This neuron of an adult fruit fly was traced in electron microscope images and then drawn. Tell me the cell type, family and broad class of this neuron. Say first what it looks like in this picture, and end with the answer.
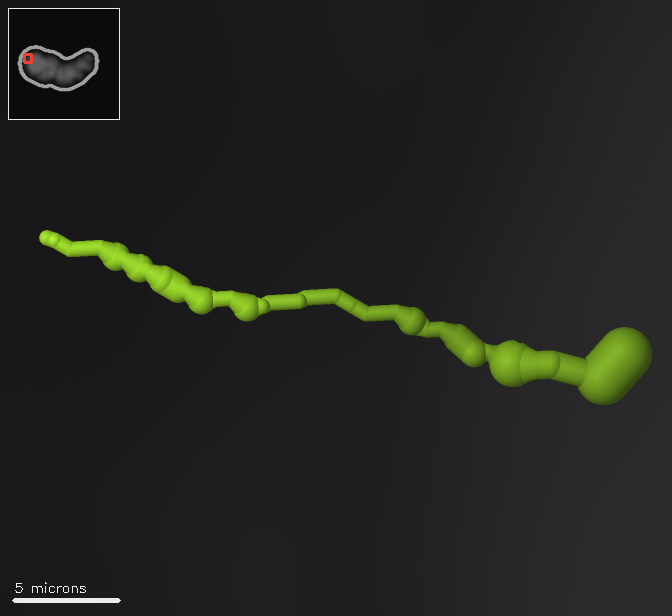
By the scale bar it is about 30 microns wide in this view. There are a dozen or fewer branch ends. Its cell type is R7y. Its family is called class visual. Its broad class is photoreceptor or other optic-lobe sensory neuron.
